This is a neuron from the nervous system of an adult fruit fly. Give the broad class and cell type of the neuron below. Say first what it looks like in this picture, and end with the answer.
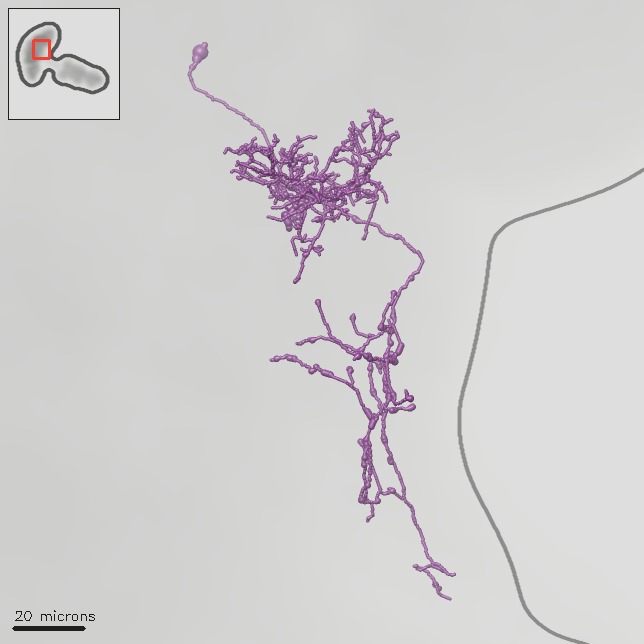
It lies in the brain. By the scale bar it is about 160 microns tall in this view. Dozens of branch ends can be seen. It is a central-brain intrinsic neuron. The cell type is CB0224.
